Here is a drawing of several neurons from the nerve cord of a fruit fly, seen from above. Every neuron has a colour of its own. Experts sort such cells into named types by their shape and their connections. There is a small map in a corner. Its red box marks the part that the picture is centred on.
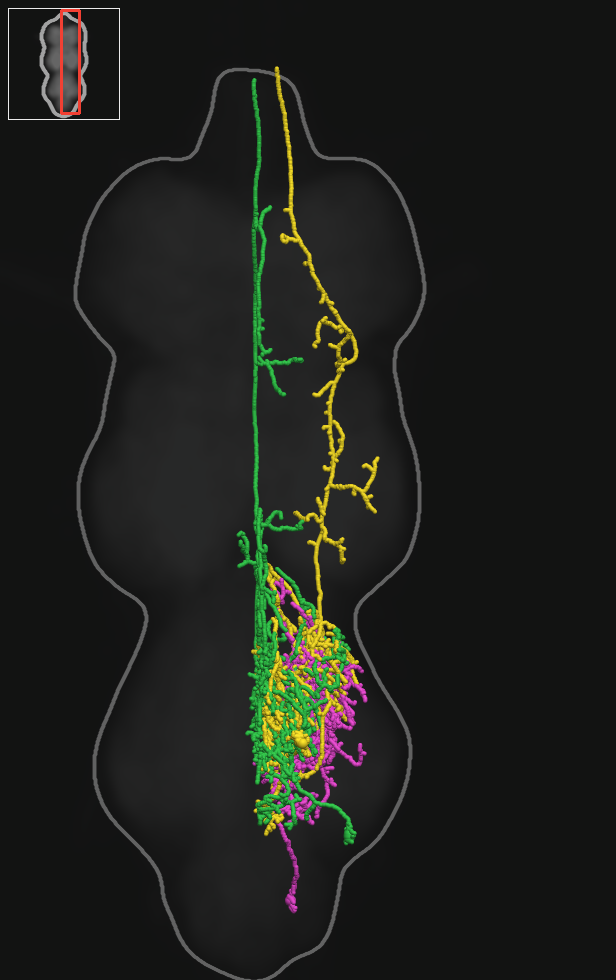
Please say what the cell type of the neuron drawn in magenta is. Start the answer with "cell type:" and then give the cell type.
cell type: IN21A011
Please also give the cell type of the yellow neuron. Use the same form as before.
cell type: ANXXX037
